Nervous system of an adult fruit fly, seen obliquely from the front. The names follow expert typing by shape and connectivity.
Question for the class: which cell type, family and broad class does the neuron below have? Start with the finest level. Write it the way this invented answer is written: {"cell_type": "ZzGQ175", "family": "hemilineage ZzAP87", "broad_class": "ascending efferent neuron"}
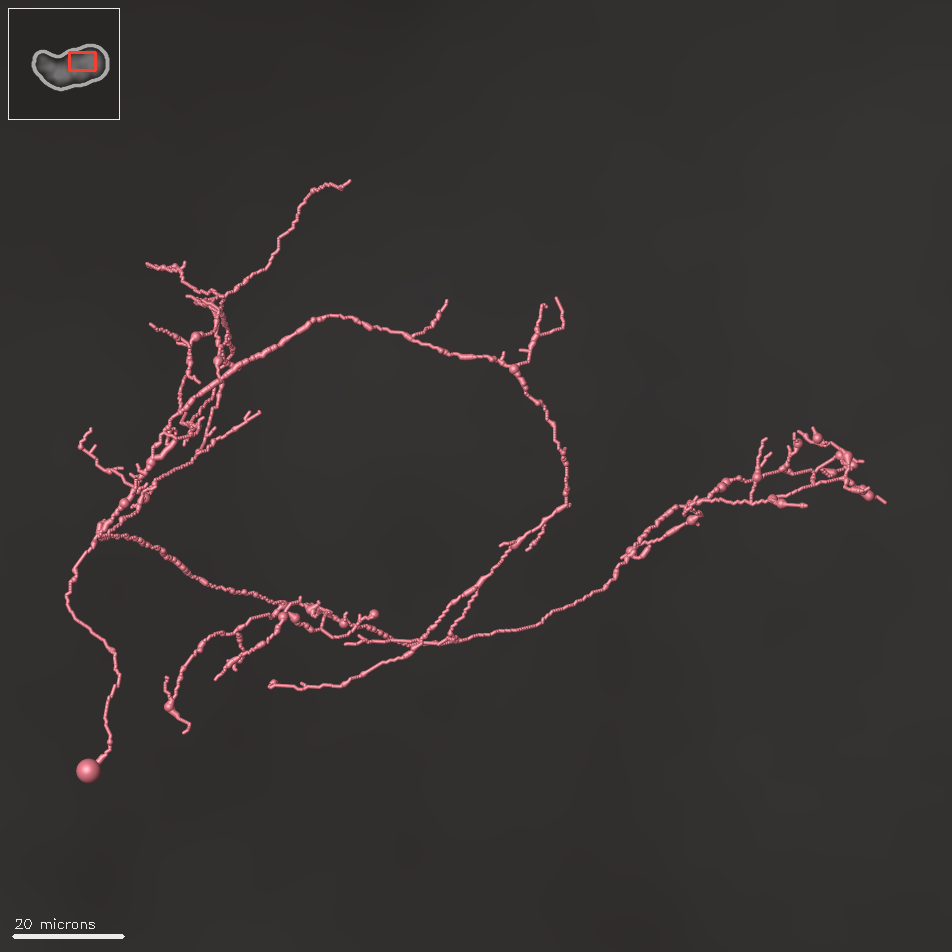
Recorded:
{"cell_type": "CB2981", "family": "hemilineage AOTUv4_dorsal", "broad_class": "central-brain intrinsic neuron"}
